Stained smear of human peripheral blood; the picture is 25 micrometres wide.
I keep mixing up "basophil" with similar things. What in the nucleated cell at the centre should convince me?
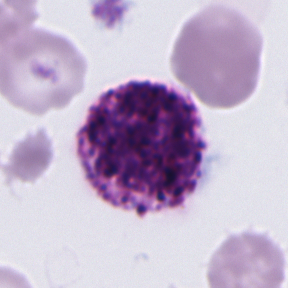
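Look first at how crowded this cell is with coarse, dark purple granules; that goes with a basophil.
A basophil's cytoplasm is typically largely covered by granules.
Its size fits too: it measures about 12 micrometres across.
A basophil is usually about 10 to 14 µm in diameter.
The granules lie so thickly that the outline of the nucleus cannot be made out, and that fits as well.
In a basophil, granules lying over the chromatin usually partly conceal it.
What you cannot match is the nucleus shape: with its outline hidden, the picture does not show whether it has two lobes or irregular lobes.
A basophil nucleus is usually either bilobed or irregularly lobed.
Notice also that the granules clearly vary in size from one to another, and those at the rim make the cell's edge slightly bumpy.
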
